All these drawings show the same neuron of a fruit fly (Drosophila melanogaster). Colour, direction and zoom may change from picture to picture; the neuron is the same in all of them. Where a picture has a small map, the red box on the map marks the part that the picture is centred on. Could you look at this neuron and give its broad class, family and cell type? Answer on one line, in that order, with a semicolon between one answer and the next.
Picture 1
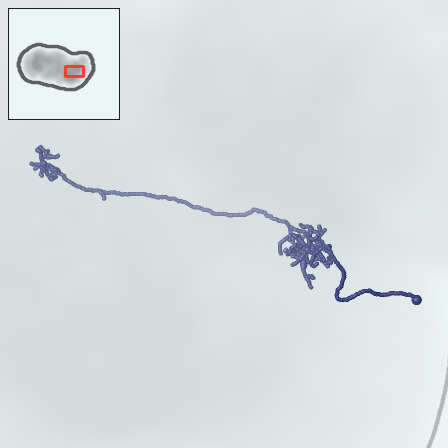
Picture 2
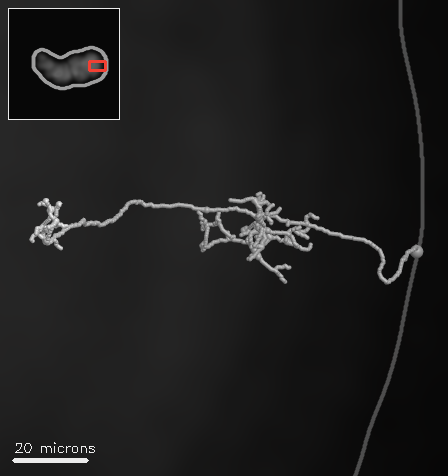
optic-lobe intrinsic neuron; Tm; Tm5b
